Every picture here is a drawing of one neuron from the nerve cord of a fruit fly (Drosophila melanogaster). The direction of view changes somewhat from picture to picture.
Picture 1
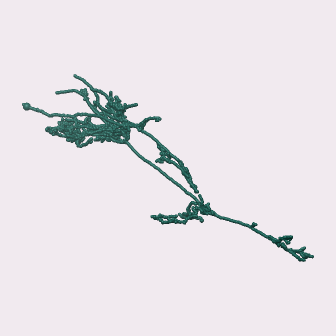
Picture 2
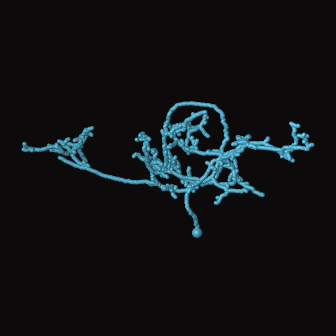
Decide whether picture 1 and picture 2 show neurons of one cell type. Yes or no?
no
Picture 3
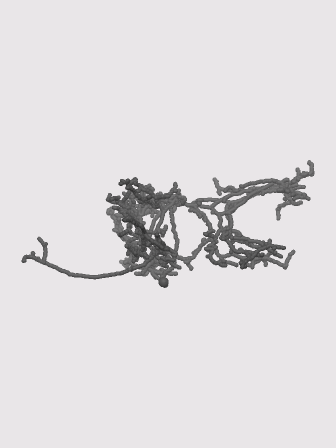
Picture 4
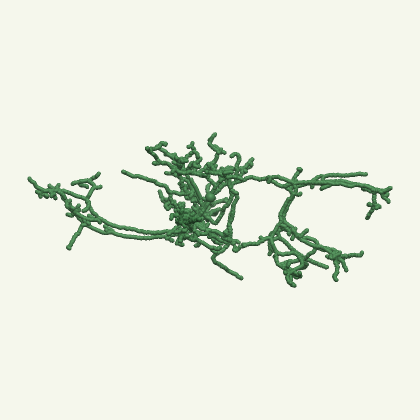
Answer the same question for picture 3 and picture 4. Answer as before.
yes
